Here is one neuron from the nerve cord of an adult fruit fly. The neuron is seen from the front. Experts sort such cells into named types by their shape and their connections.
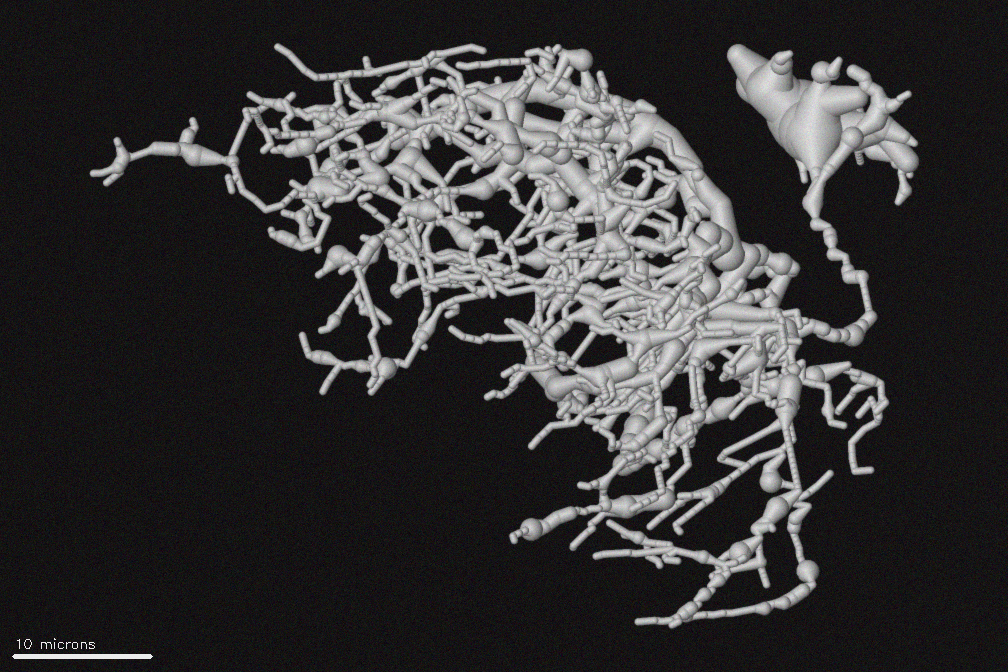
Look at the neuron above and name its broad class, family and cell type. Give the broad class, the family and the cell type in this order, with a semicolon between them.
nerve-cord intrinsic neuron; hemilineage 06A; IN06A098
